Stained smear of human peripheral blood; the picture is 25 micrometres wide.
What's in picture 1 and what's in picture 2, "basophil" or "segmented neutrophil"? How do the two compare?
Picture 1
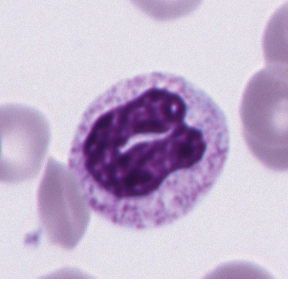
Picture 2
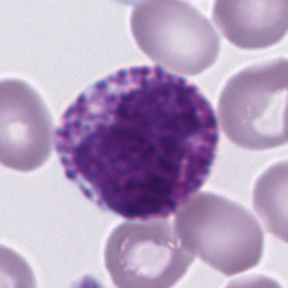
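Picture 1 shows a segmented neutrophil, and picture 2 shows a basophil. Both cells measure about 14 micrometres across. In picture 1, fine violet-pink granules are scattered through all the cytoplasm, whereas in picture 2 many coarse dark purple granules are scattered through cytoplasm that is pale pinkish lilac between them.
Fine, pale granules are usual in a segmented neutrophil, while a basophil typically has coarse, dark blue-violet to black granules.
The nucleus in picture 1 is a single irregular mass with a lobed, notched edge, crossed in the middle by a narrow pale slit, and its chromatin is dark purple and coarsely clumped. That nucleus is about 10 micrometres across and fills about 50% of the cell's area. In picture 2 the nucleus fills most of the cell, leaving a wider rim of cytoplasm on the upper left, and dark granules lying over it blur its border.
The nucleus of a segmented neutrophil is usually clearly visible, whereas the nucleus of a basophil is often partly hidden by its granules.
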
